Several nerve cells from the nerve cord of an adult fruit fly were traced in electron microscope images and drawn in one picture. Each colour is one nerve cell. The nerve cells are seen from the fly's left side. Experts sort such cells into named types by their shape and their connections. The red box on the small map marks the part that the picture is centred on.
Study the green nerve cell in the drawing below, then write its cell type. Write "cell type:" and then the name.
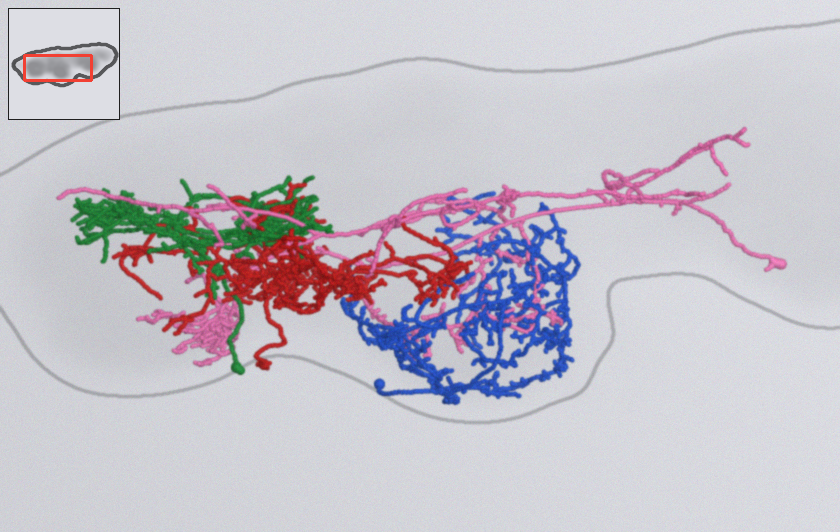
cell type: IN05B051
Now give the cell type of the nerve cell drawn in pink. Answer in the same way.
cell type: IN08B029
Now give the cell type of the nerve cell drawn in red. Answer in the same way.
cell type: IN00A038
